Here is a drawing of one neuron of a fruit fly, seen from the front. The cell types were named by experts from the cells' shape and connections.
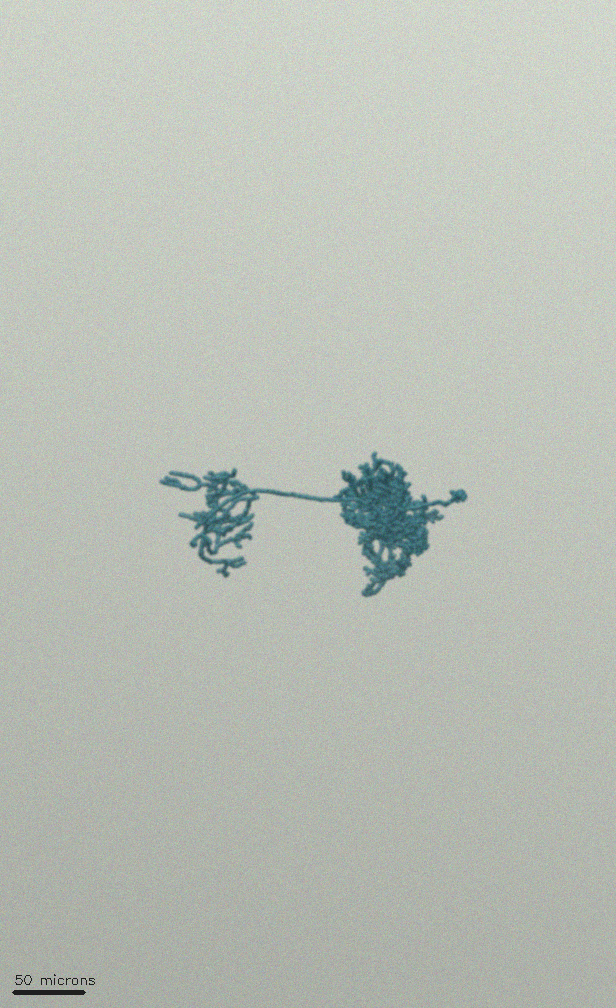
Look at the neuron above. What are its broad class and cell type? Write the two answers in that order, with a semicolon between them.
central-brain intrinsic neuron; LAL108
